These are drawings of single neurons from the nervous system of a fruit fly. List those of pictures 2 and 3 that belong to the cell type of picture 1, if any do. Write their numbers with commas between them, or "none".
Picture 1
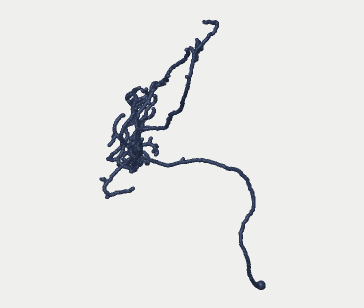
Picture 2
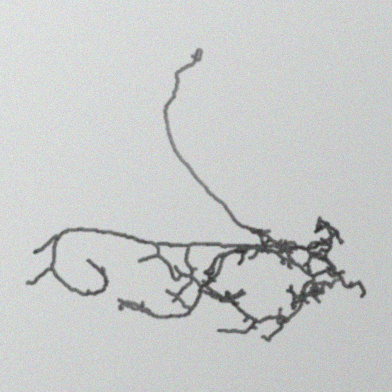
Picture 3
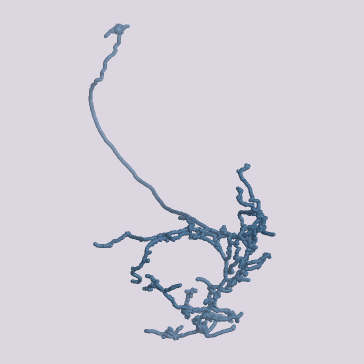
2, 3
